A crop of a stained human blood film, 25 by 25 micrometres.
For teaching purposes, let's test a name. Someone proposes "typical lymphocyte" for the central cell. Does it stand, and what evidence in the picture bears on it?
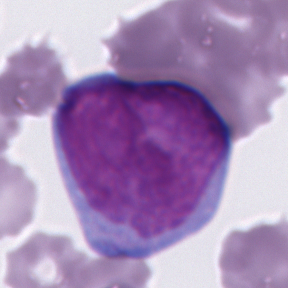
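At about 15 micrometres across, the nucleus alone is large, and it fills about 70% of the cell's area. This is a myeloblast, not a typical lymphocyte.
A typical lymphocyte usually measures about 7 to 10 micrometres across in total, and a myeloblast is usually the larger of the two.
A nucleus of about 15 micrometres already exceeds the whole span usual for a typical lymphocyte, so size speaks for myeloblast and against typical lymphocyte.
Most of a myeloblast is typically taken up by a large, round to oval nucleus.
The share of about 70% agrees with this.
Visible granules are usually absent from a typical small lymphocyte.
No granules are seen here, which agrees with typical lymphocyte and so does not separate the two names. The cytoplasm is pale blue and free of vacuoles. The nucleus shows a shallow notch in its upper edge, and the cell outline is smooth, without surface projections. A red cell touches the cell at its upper right.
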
